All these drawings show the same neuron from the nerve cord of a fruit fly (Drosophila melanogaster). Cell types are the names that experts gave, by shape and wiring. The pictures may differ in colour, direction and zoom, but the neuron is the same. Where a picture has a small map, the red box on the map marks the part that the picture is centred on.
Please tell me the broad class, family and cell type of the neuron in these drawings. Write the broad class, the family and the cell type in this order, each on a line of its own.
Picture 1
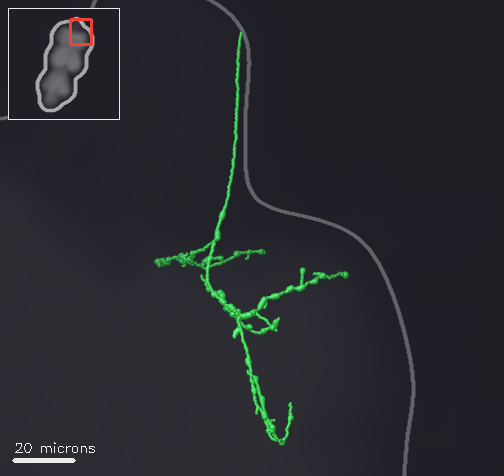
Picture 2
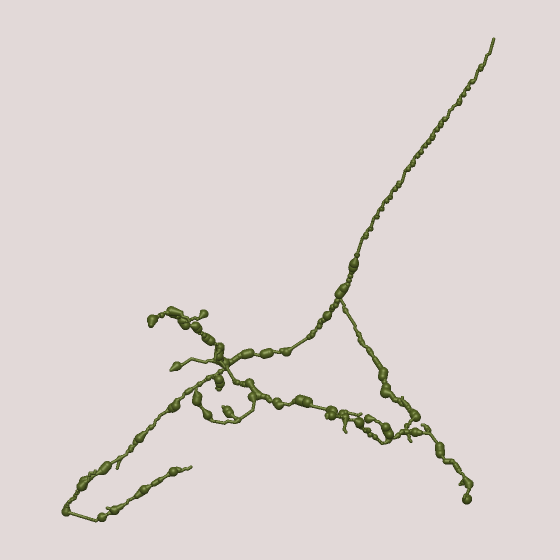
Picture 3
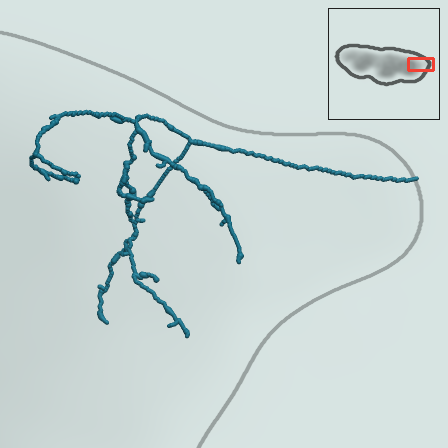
descending neuron
hemilineage MX12
DNge019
